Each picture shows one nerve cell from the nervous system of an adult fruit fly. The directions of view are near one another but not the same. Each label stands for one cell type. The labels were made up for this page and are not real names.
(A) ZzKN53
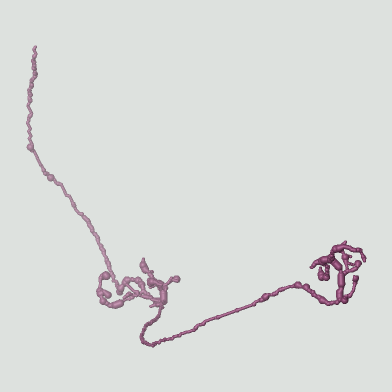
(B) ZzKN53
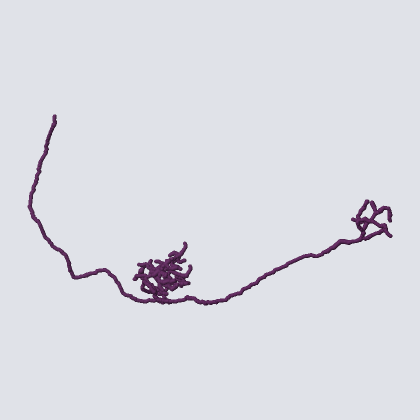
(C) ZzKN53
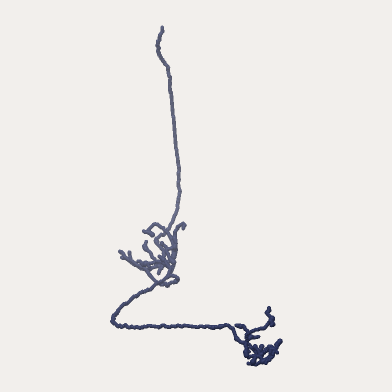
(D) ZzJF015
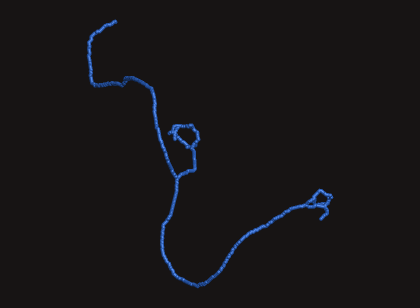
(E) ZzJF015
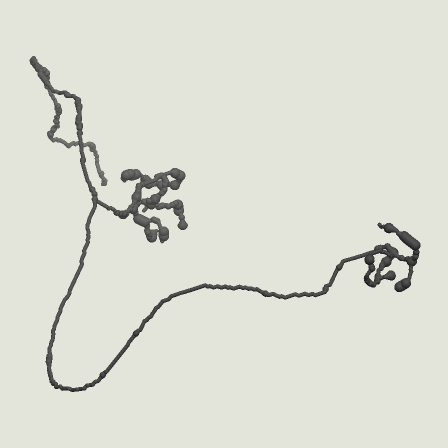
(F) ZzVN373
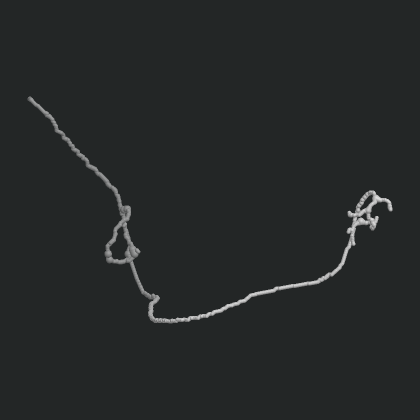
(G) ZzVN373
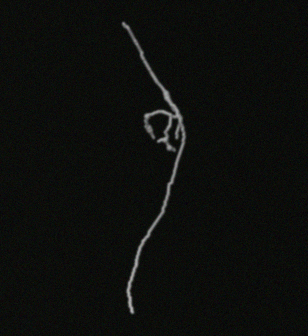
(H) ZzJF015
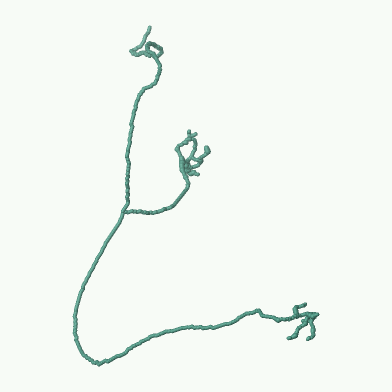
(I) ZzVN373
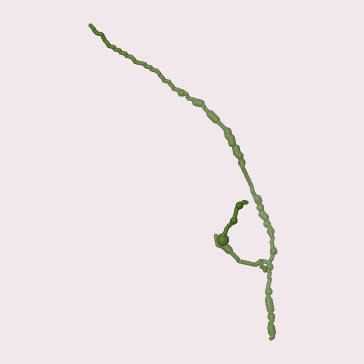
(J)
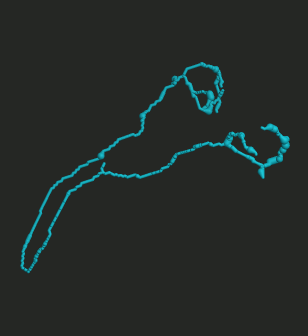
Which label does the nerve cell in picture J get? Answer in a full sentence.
It belongs to ZzJF015.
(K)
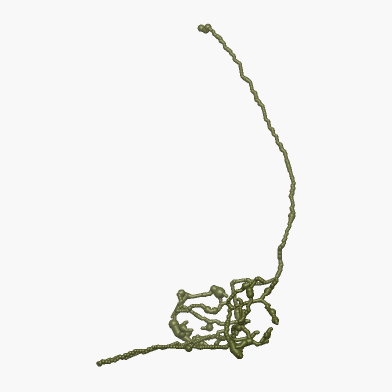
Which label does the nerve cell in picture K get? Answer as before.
It belongs to ZzKN53.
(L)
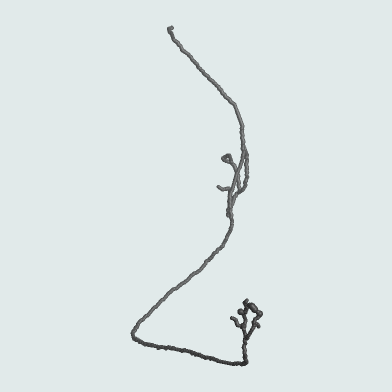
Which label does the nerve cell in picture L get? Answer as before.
It belongs to ZzVN373.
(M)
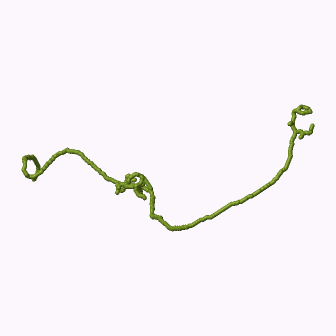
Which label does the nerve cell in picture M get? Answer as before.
It belongs to ZzVN373.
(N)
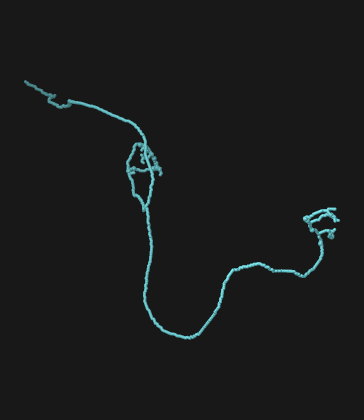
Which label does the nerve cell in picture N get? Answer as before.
It belongs to ZzJF015.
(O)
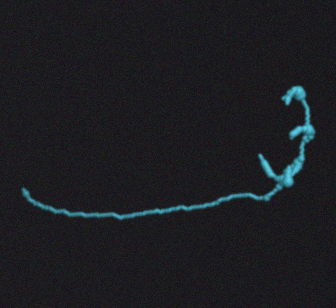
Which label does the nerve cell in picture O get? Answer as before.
It belongs to ZzVN373.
